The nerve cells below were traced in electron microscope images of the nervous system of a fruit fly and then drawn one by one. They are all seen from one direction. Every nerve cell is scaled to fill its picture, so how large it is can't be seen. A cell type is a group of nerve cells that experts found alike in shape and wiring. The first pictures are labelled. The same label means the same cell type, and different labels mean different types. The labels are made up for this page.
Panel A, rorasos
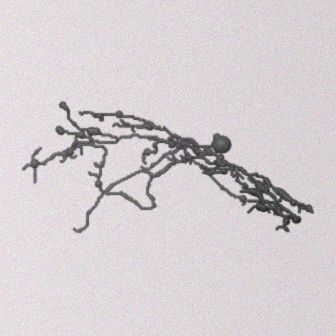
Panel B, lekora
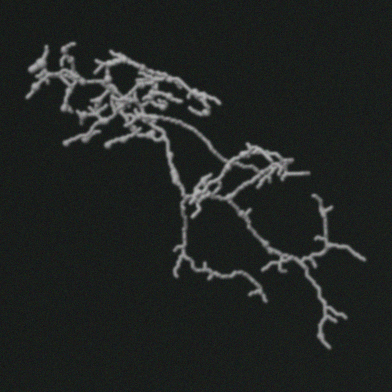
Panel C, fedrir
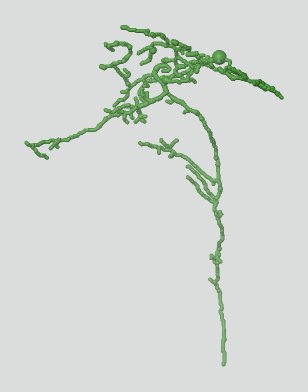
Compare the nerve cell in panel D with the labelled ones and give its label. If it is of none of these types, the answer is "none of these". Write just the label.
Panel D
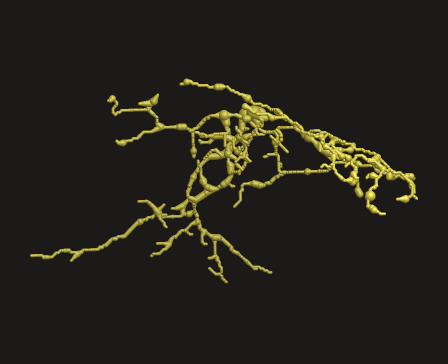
fedrir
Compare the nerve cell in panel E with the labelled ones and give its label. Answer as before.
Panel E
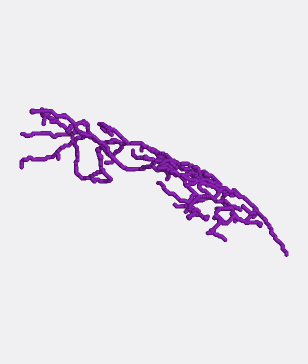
rorasos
